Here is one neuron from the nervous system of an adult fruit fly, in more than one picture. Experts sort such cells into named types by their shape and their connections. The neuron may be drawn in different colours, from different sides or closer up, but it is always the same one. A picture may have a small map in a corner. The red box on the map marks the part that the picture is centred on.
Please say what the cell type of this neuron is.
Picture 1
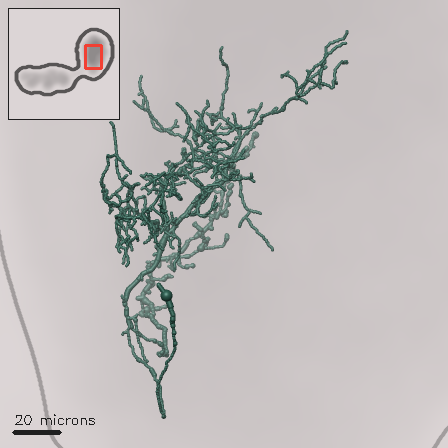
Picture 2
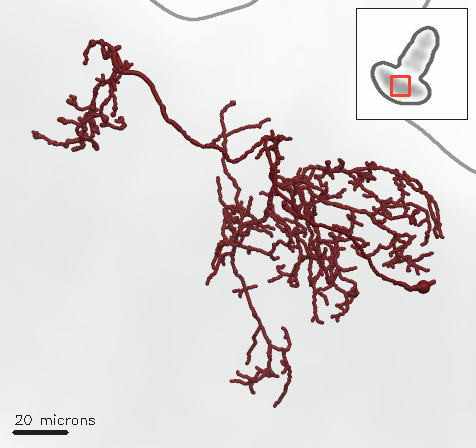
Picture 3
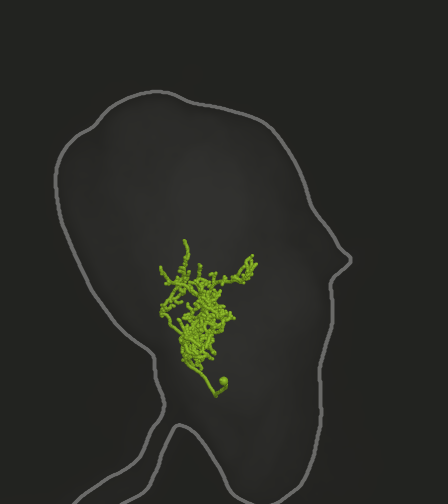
PS336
